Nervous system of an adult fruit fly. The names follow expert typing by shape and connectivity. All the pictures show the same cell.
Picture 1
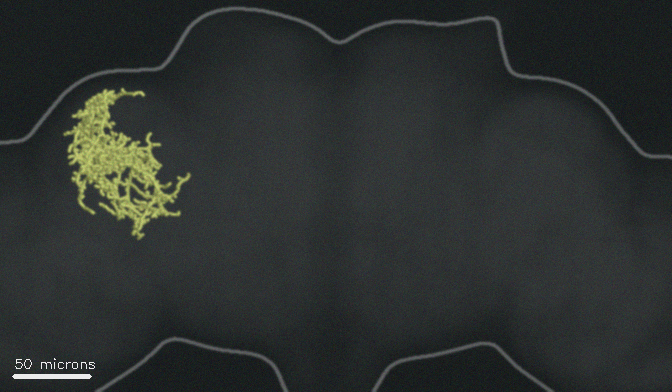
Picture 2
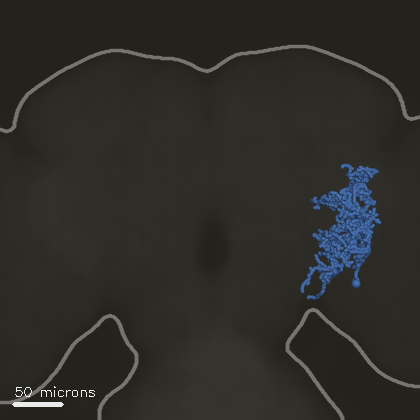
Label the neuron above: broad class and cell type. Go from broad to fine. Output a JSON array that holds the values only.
["central-brain intrinsic neuron", "AVLP347"]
